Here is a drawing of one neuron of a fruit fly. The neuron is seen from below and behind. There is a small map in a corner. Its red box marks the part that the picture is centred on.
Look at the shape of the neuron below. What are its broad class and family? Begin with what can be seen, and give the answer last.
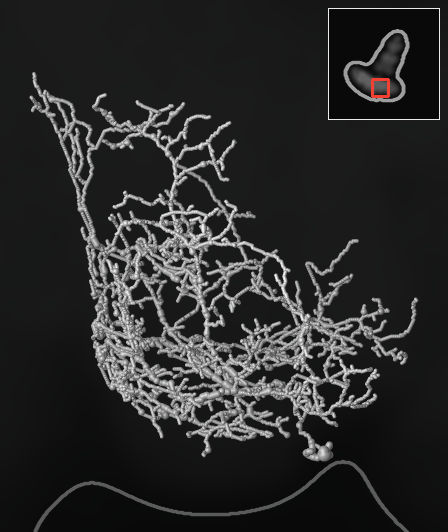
Its cell body lies at the lower right of the picture. The picture shows more than a hundred branch ends. This is a central-brain intrinsic neuron. Its family is hemilineage VLPl2_medial.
